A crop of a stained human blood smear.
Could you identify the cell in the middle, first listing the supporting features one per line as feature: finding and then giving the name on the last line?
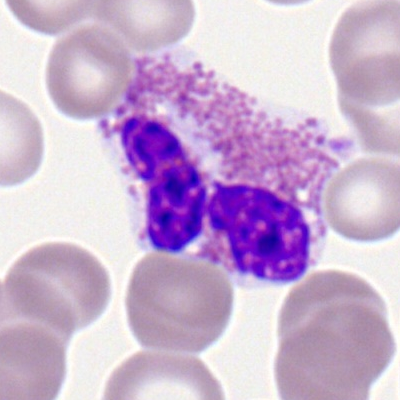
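Nucleoli: none visible in the nucleus
Cytoplasm: packed with numerous pink to reddish granules
Granules: coarse, seen as separate dots
Outline: irregular and angular, not smoothly round
Type: eosinophil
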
